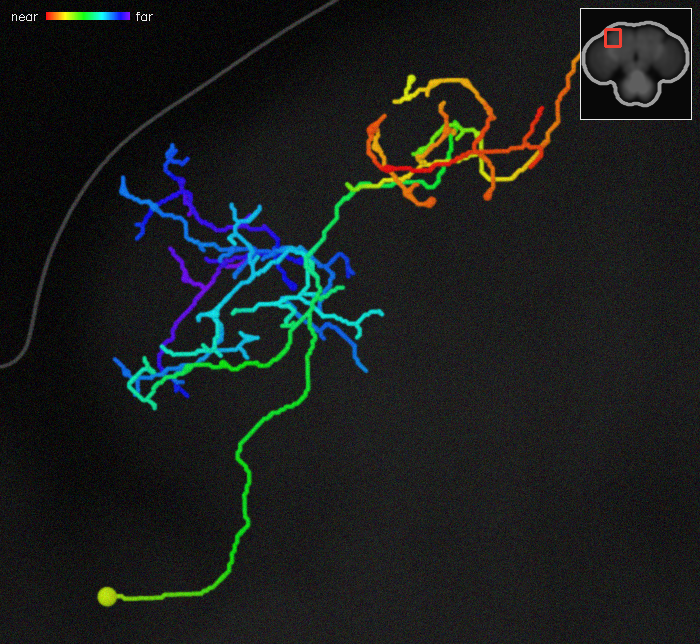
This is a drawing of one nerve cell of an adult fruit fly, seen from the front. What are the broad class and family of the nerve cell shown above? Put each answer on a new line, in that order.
central-brain intrinsic neuron
hemilineage LHa2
